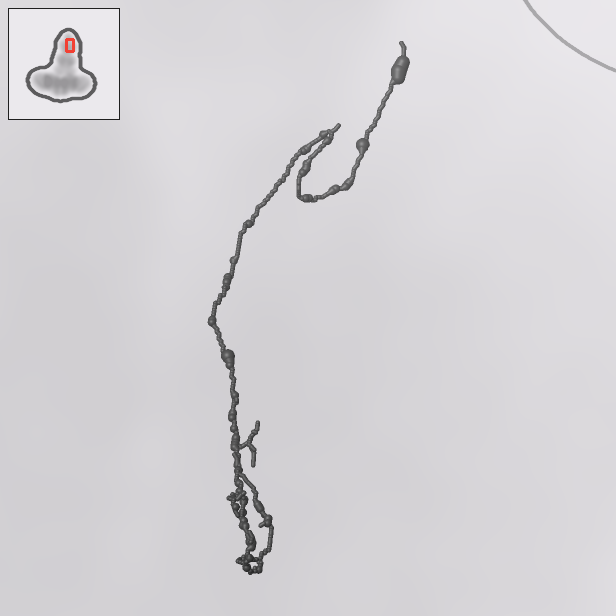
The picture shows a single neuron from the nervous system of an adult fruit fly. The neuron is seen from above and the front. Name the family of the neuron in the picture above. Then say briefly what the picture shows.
The name of its family is class gustatory. Its broad class is sensory neuron entering the nerve cord. The drawing shows no cell body. In this view it is more than twice as tall as it is wide.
